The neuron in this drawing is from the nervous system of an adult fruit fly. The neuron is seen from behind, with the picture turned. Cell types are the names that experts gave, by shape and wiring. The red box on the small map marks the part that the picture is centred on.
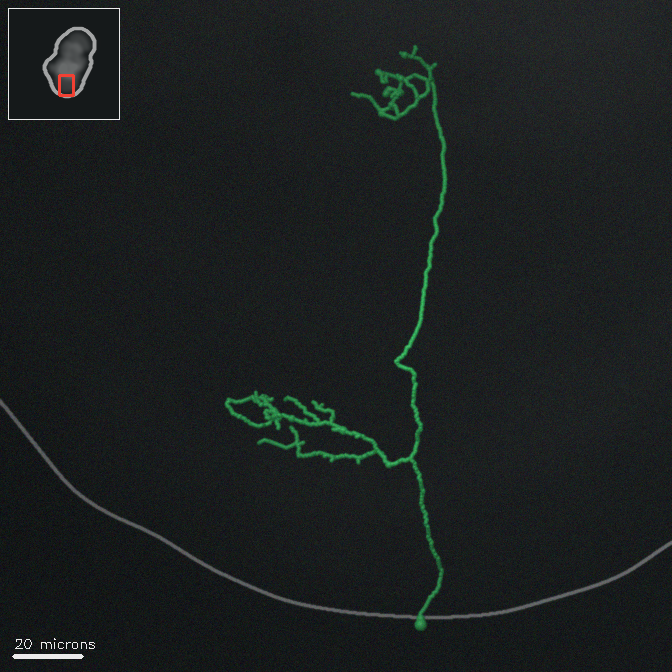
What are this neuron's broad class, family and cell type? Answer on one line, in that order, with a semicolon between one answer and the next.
optic-lobe intrinsic neuron; Tm; Tm33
